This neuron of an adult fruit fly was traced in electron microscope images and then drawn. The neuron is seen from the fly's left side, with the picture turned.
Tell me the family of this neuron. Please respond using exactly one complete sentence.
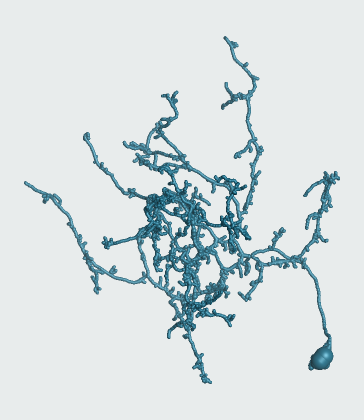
To family hemilineage 20A.22A belongs this neuron.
